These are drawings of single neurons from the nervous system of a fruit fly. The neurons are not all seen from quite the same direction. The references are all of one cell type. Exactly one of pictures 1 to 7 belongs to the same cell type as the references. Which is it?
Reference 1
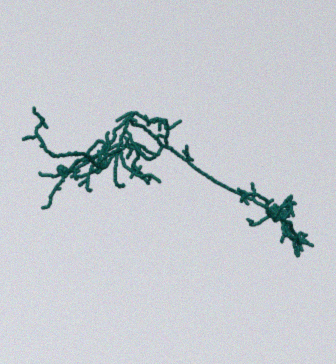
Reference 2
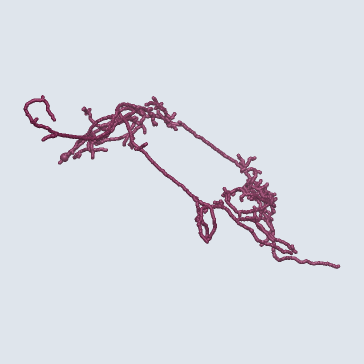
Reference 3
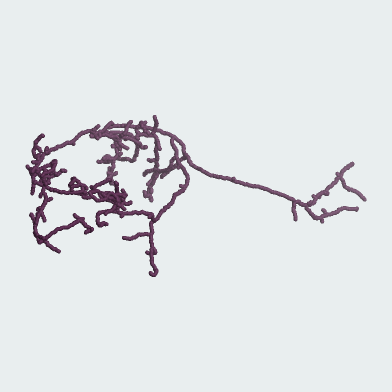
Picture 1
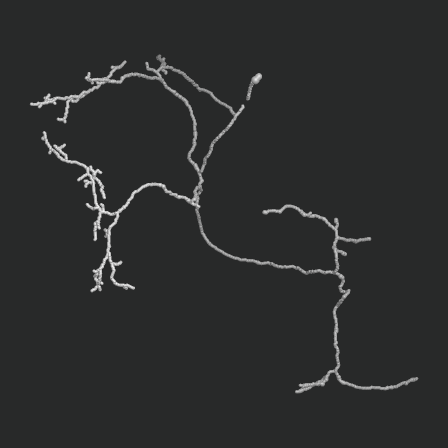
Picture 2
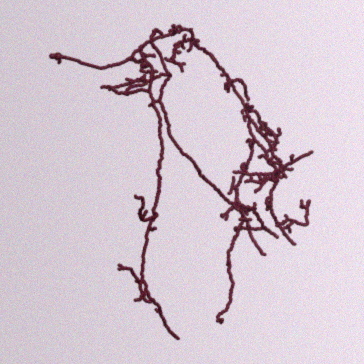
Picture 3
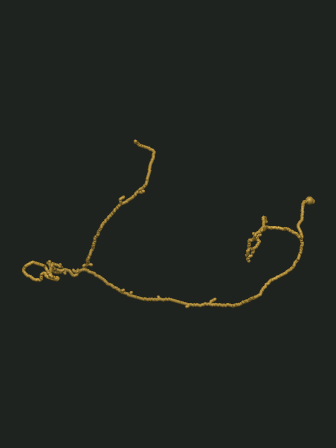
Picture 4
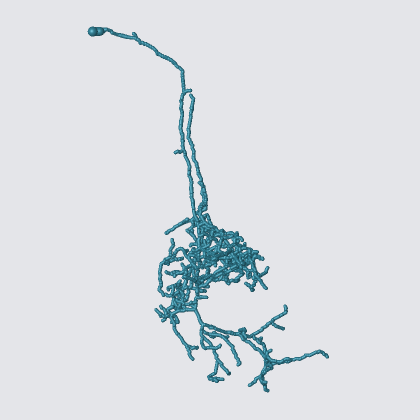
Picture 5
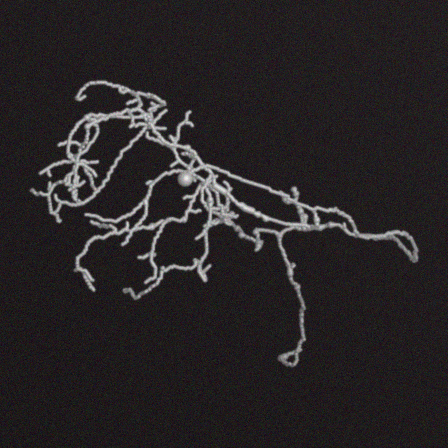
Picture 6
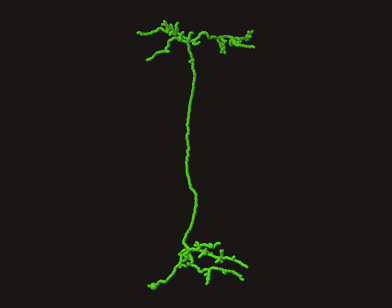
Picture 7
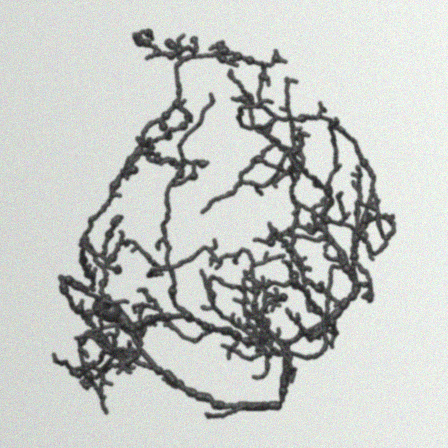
Picture 2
